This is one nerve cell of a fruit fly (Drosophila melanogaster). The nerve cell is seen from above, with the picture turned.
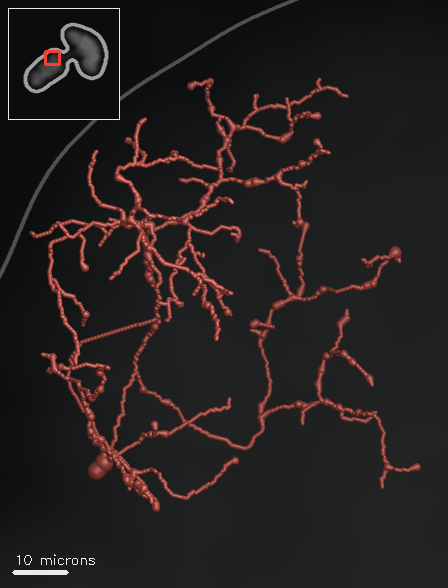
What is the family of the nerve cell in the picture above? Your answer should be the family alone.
hemilineage 01B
